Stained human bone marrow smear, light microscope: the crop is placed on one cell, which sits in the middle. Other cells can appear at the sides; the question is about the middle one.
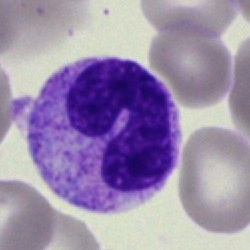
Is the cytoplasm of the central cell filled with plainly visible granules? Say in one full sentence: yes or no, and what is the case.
Yes, there is a large number of visible granules in the cell's cytoplasm.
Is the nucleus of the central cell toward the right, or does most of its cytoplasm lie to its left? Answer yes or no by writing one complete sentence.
Yes, the nucleus is placed toward the right side of this cell.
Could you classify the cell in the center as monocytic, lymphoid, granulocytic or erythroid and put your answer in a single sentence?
The middle cell is placed in the granulocytic lineage.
